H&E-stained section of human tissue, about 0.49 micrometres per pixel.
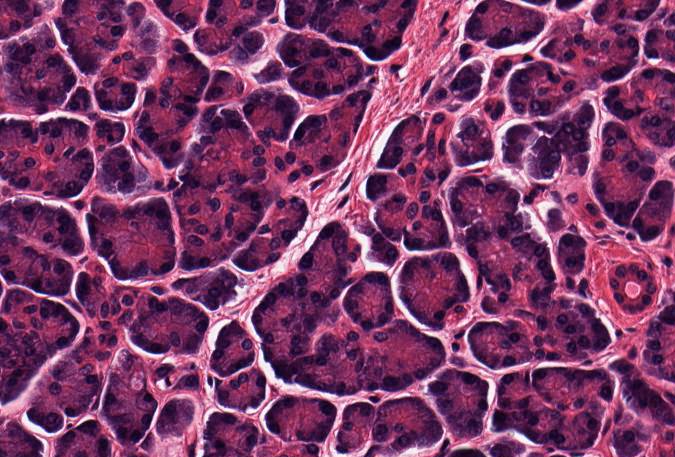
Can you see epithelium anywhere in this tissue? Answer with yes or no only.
Yes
